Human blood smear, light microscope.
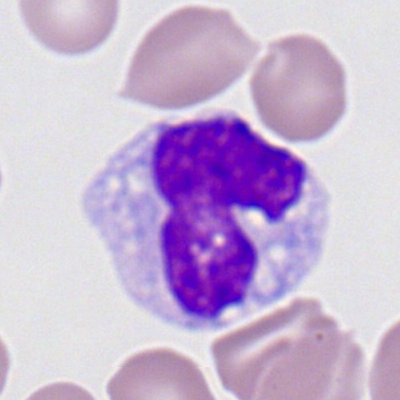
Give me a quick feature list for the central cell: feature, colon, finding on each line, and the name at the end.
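Nucleus: deeply notched on the right side
Chromatin: dark purple, scattered lighter spots
Cytoplasm: band widest on the left of the nucleus
Vacuoles: several, small and clear, in the cytoplasm
Name: monocyte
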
